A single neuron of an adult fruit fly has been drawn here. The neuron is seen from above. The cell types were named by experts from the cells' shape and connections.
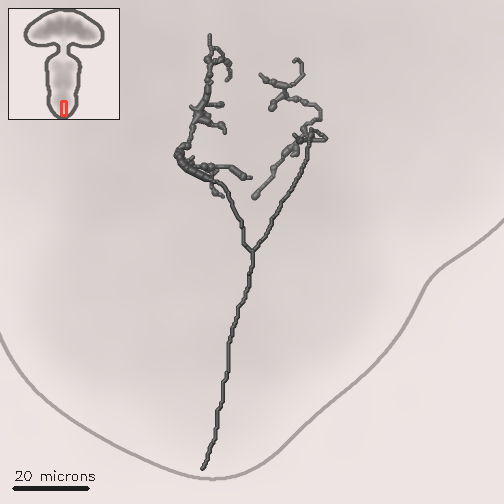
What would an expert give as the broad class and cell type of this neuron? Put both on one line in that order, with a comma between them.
sensory neuron entering the nerve cord, SNxx15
